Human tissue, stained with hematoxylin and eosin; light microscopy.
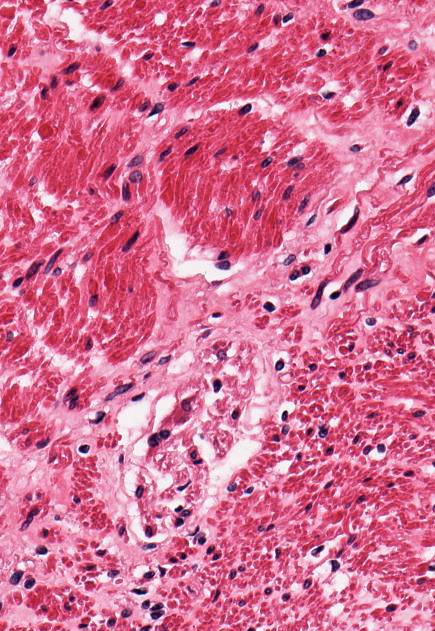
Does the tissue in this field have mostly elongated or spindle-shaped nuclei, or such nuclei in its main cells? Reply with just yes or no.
Yes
